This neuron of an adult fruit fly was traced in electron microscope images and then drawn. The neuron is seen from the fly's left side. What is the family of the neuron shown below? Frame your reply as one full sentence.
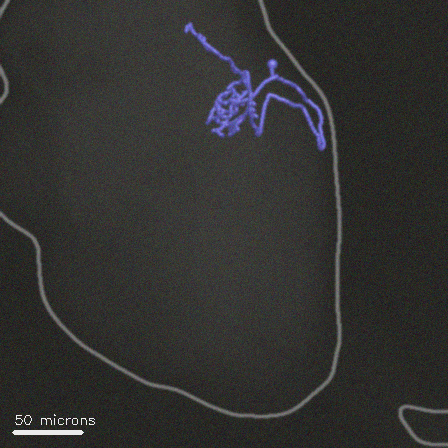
The neuron sits within family LoVP.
